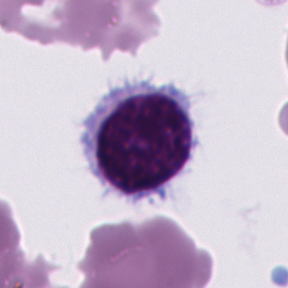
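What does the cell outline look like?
Roughly round, with fine hair-like projections standing out from most of its circumference.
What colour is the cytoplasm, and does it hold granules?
It is pale blue and shows no granules.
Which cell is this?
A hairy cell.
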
